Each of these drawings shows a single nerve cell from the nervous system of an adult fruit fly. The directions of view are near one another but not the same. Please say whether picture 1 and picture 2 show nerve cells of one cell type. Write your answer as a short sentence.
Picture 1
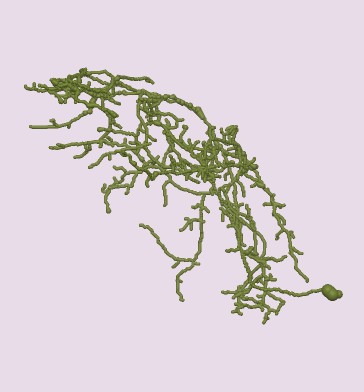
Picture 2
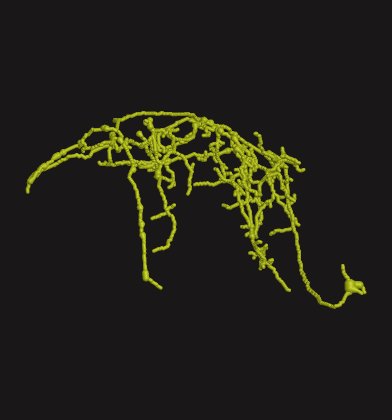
They are of the same cell type.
